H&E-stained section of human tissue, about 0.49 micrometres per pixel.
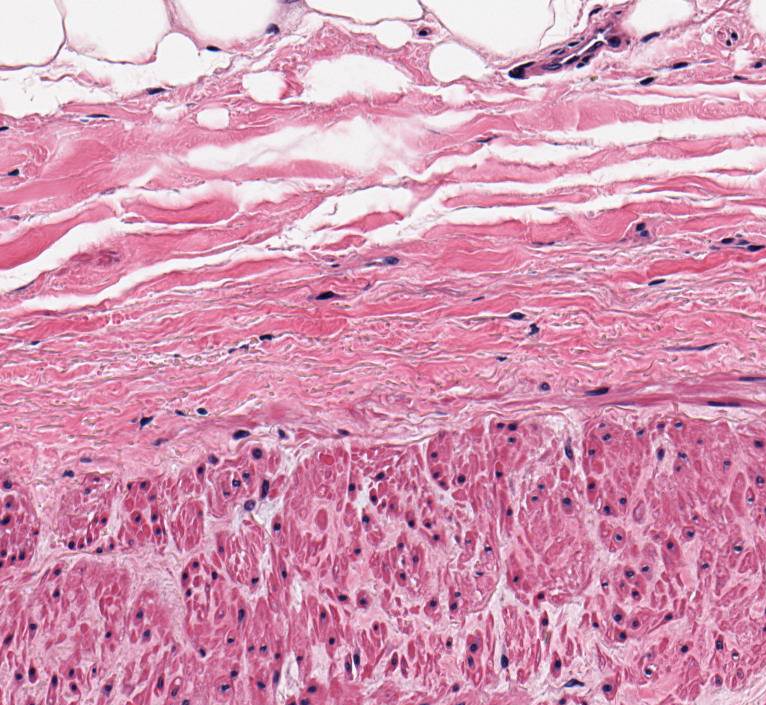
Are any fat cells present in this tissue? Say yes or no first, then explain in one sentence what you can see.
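Yes. Fat cells appear as rounded empty white spaces along the top edge of the field.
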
